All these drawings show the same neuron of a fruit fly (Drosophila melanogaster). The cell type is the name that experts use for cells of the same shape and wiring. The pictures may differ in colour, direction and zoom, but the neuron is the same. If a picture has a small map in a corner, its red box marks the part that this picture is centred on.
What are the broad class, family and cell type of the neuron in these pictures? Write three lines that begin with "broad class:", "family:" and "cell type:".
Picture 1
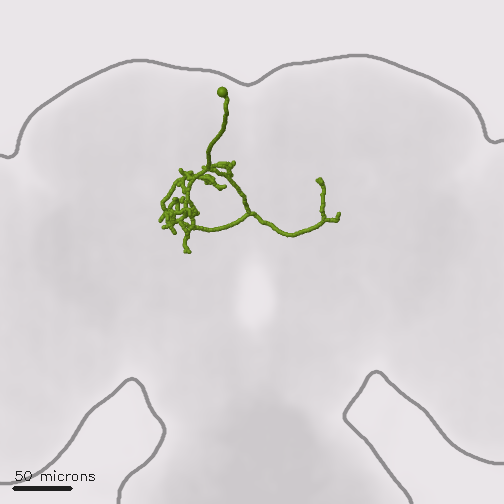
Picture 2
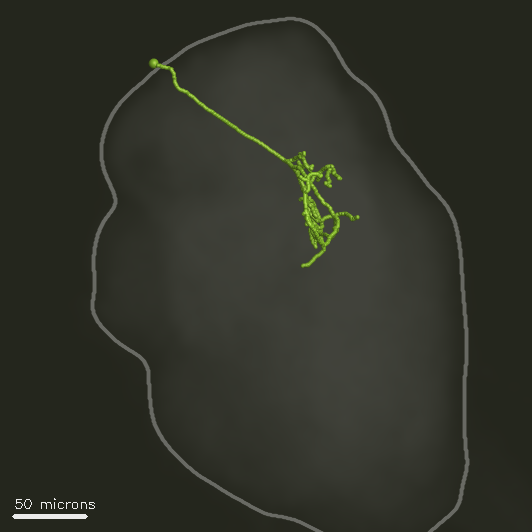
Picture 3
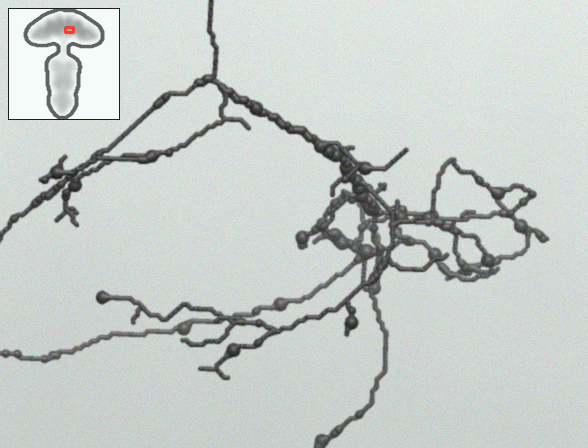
broad class: central-brain intrinsic neuron
family: hemilineage SMPad2
cell type: CL049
